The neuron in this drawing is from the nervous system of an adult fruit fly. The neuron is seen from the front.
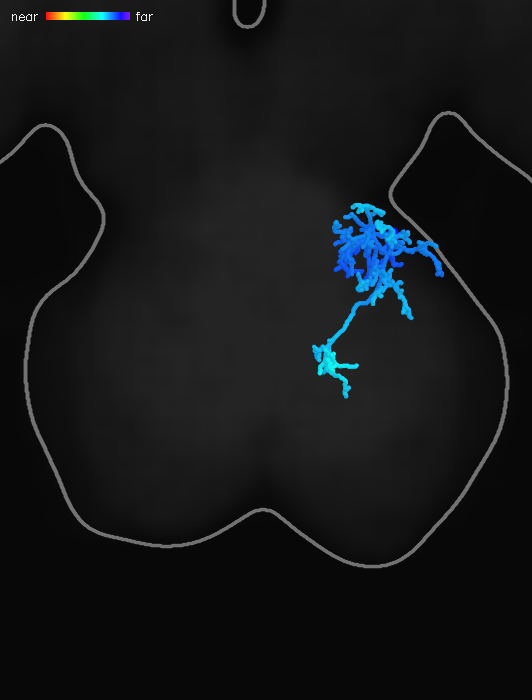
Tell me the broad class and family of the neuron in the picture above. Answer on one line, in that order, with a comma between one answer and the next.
nerve-cord intrinsic neuron, hemilineage 19A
